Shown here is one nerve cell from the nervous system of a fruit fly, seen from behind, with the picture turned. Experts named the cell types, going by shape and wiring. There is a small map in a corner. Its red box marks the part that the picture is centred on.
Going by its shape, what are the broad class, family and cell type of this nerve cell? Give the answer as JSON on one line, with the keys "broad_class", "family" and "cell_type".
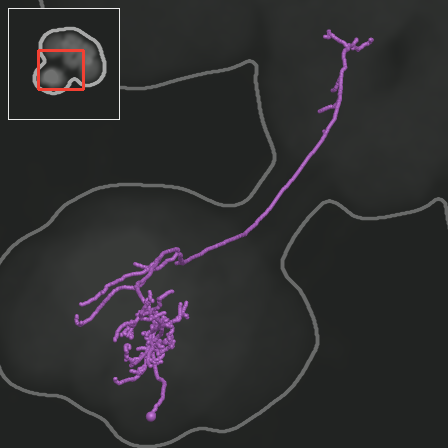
{"broad_class": "ascending neuron", "family": "hemilineage 08B", "cell_type": "AN08B100"}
